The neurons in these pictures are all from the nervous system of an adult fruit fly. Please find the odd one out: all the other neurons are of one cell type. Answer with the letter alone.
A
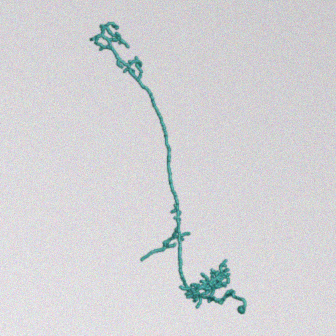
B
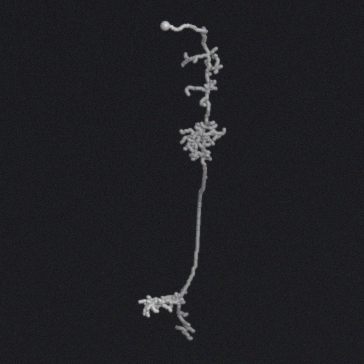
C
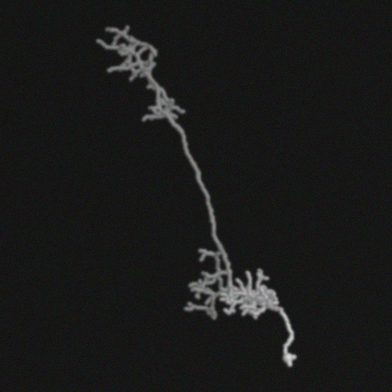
B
